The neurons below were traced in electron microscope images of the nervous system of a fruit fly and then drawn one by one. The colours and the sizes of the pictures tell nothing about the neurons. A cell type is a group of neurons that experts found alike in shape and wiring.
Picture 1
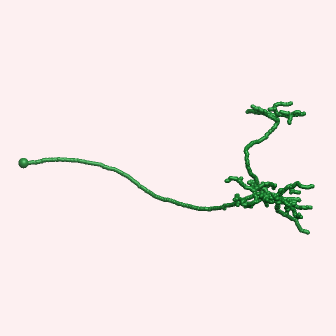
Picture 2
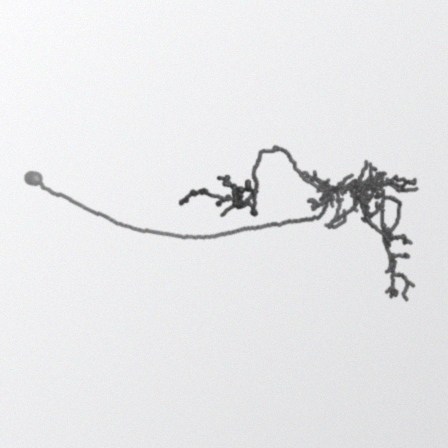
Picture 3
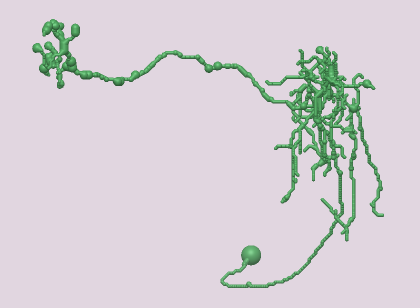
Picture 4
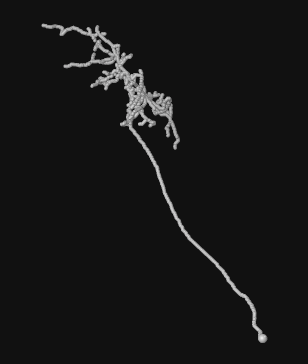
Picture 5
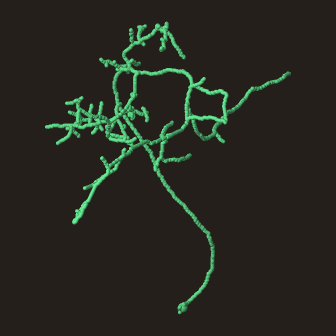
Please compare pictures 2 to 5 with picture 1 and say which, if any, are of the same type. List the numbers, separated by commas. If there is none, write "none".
2, 3, 4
